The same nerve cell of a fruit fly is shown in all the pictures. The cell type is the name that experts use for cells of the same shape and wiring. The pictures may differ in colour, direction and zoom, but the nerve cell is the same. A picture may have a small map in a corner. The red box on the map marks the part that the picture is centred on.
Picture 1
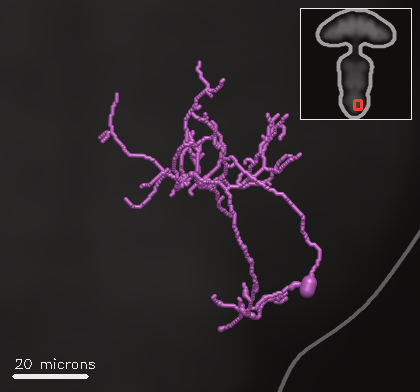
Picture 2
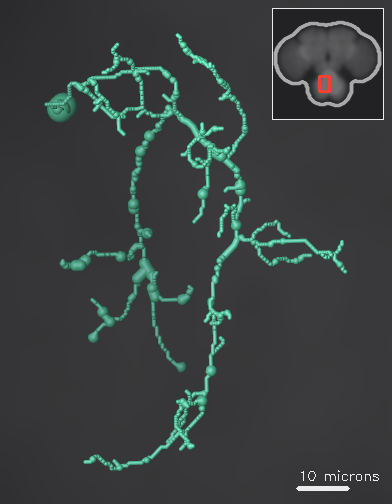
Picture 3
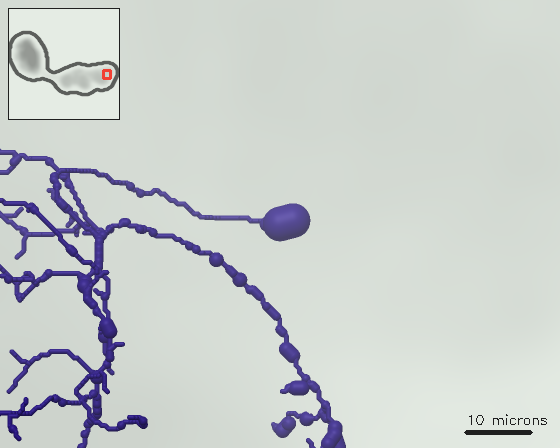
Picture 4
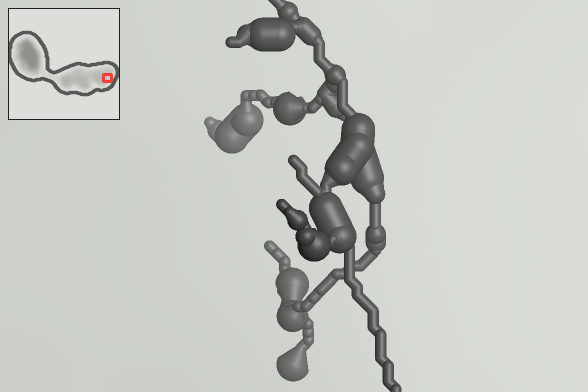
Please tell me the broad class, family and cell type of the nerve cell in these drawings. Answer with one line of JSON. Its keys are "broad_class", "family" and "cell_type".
{"broad_class": "nerve-cord intrinsic neuron", "family": "hemilineage 19A", "cell_type": "IN19A108"}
